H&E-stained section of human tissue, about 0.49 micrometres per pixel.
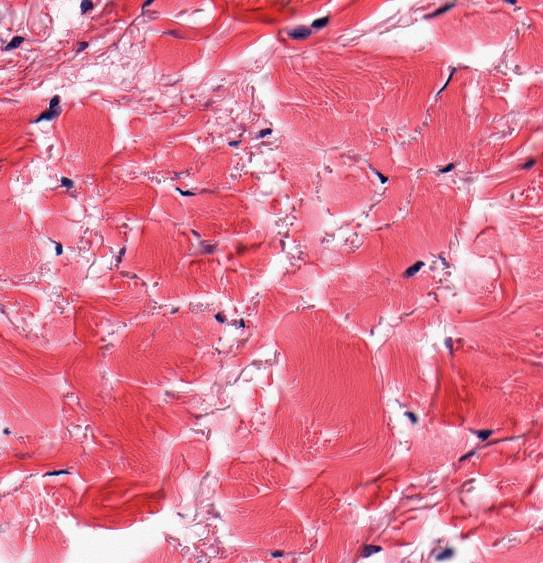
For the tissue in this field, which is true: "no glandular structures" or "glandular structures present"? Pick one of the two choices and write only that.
No glandular structures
